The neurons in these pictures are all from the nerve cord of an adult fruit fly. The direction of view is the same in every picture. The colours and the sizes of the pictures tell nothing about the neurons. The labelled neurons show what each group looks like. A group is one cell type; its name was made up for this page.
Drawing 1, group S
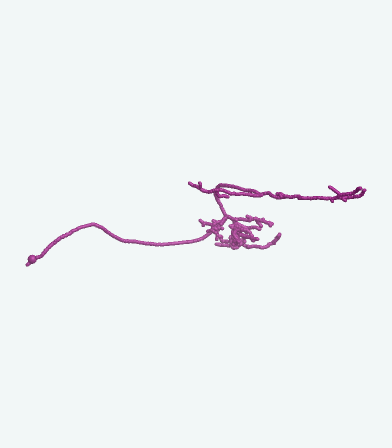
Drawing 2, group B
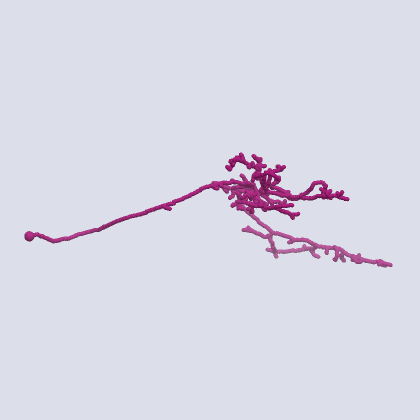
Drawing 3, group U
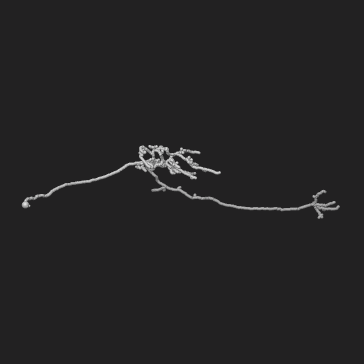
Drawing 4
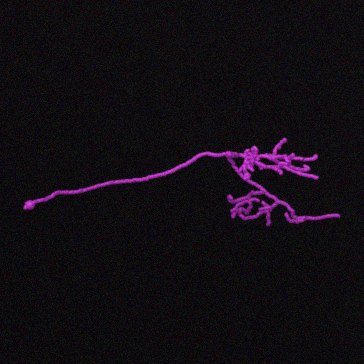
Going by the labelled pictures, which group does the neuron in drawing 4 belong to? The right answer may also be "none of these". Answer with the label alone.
group S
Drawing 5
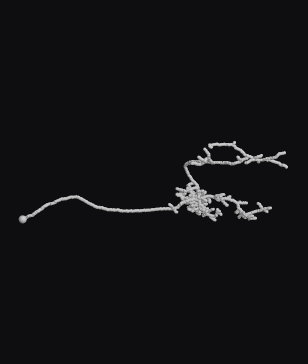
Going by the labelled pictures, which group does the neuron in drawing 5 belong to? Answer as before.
group B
